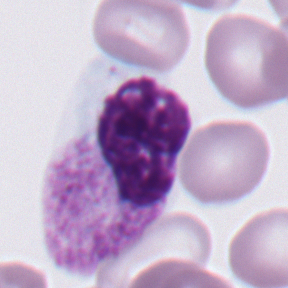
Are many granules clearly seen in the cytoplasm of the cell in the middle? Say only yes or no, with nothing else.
Yes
